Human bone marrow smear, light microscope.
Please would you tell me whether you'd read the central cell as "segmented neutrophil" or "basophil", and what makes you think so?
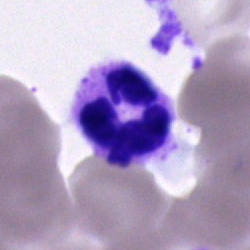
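This is a segmented neutrophil. Fine purple granules lie scattered through the pale lilac cytoplasm.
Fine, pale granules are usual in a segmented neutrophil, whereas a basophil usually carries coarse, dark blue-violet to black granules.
The nucleus is seen split into several dark lobes arranged in a ring around a pale central area.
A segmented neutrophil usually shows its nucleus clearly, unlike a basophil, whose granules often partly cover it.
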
